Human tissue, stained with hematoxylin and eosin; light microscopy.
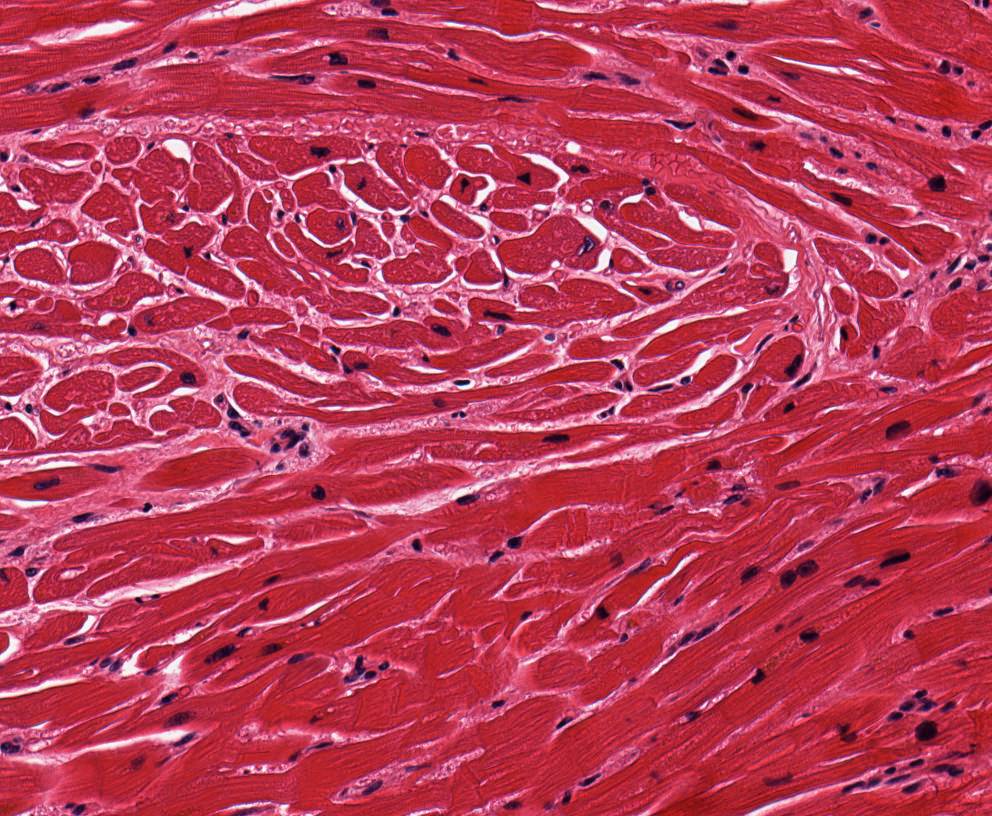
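Left ventricle of the heart. Looking closely, lengthwise fibres branch and join neighbours rather than running as separate parallel cylinders. Nuclei oval, central, not at the edge. Cytoplasm deep red with eosin, faint cross-striations in places. Upper left, more pale loose connective tissue separates cross-cut fibres.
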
